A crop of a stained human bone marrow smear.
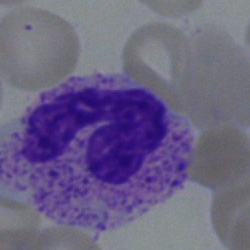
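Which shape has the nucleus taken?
A horseshoe, bent so that its opening faces downward.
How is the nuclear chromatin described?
Dark purple and clumped.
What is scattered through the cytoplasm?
Many small purple granules, set in pale lilac cytoplasm.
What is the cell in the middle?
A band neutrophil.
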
